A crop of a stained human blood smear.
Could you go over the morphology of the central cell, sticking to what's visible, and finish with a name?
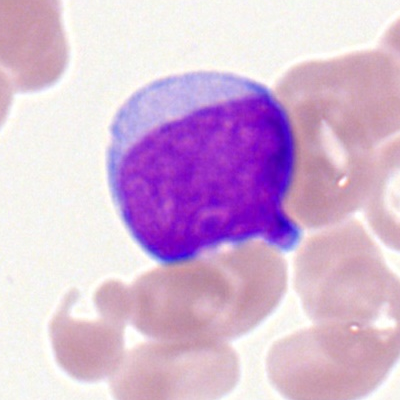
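Lower right edge: a small knob-like bleb projects outward. Cytoplasm: a pale blue crescent-shaped cap along the upper side of the nucleus. Elsewhere around the nucleus, only a thin, deeper blue rim. Chromatin purple, finely mottled rather than coarsely clumped. Myeloblast.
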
